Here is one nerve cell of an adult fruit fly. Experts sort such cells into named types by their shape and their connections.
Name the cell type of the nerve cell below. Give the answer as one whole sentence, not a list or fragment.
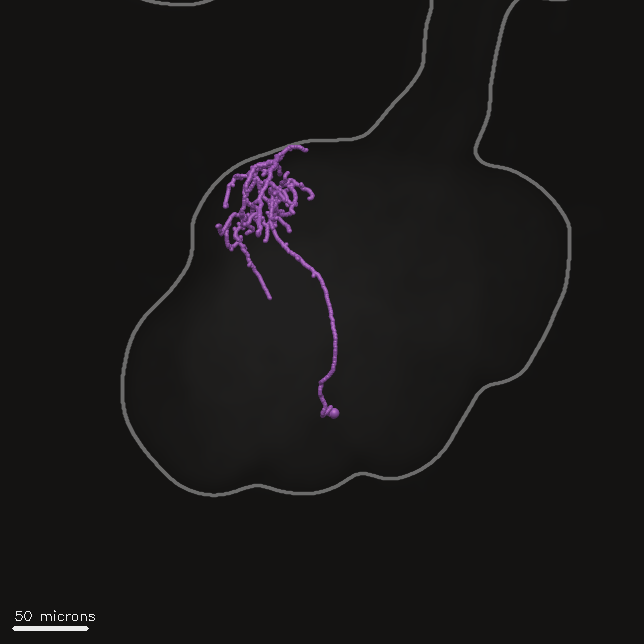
As its cell type, this nerve cell has IN06B066.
